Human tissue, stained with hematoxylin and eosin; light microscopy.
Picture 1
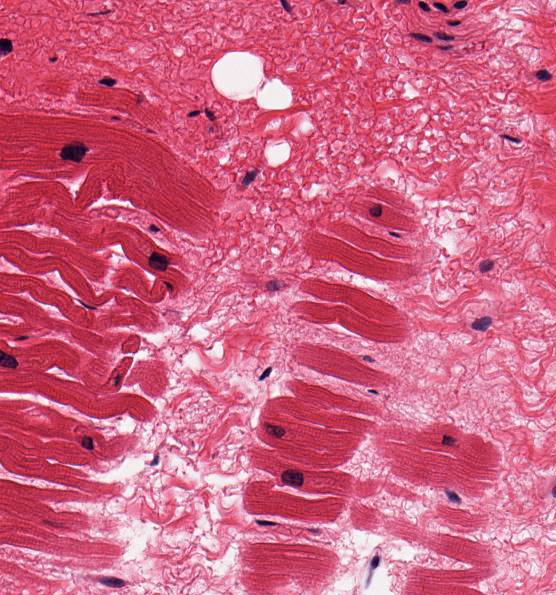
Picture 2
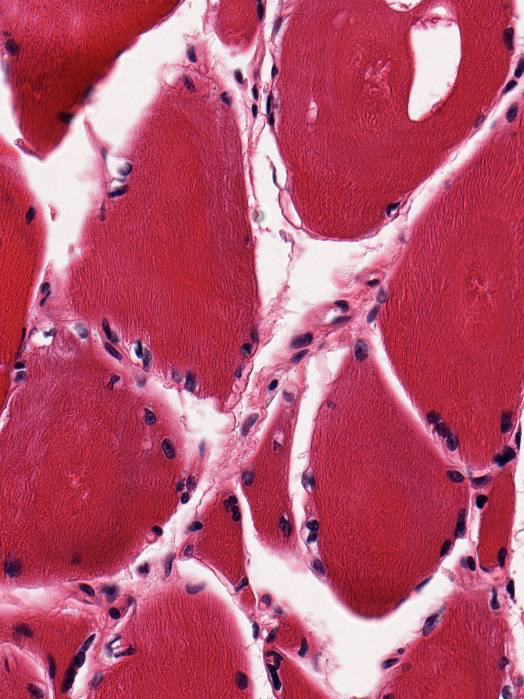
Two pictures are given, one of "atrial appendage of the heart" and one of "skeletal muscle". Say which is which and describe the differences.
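What I see in picture 1 is the atrial appendage of the heart; picture 2 is skeletal muscle. In the first, left-hand fibres run wavy and roughly horizontal, while central ones form a vertical column of short stacked segments with narrow pale gaps. In the second, I notice small dark fibre nuclei at the fibre edges, not centres, and pale pink connective tissue strands with elongated nuclei running between fibres, most clearly diagonally through the centre.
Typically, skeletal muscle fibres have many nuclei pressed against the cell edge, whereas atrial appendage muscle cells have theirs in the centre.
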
